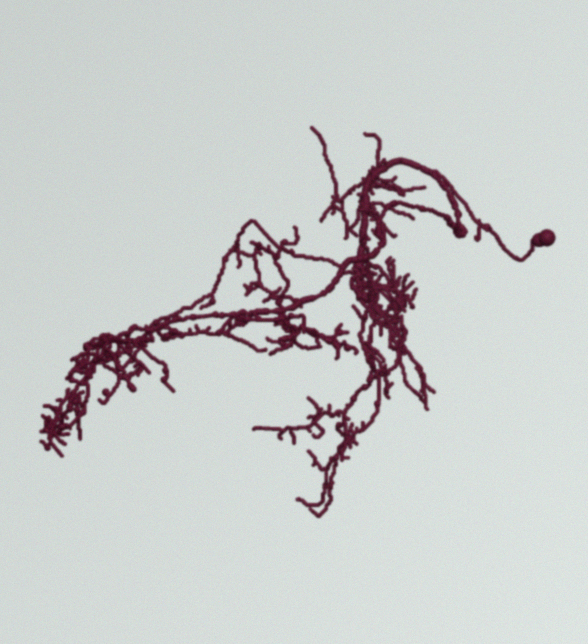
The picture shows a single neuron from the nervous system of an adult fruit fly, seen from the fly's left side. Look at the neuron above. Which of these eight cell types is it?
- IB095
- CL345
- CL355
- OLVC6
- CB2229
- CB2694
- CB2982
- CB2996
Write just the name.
IB095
